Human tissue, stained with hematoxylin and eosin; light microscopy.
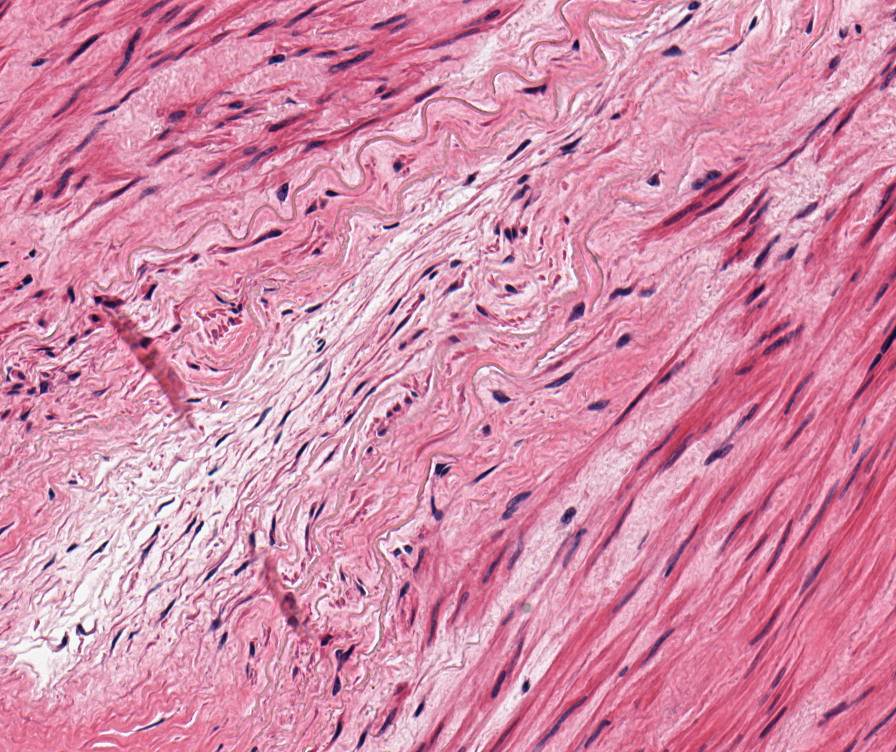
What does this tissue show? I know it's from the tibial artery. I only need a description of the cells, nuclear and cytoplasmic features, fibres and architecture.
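Smooth muscle bundles occupy the right side and the upper left of the field. Between them, a paler band of connective tissue runs diagonally. Within the smooth muscle, nuclei are elongated and cigar-shaped, aligned along the length of the cells, and the cytoplasm stains a deeper pink than the intervening connective tissue. Small, dark, spindle-shaped nuclei lie scattered through the central connective tissue.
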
